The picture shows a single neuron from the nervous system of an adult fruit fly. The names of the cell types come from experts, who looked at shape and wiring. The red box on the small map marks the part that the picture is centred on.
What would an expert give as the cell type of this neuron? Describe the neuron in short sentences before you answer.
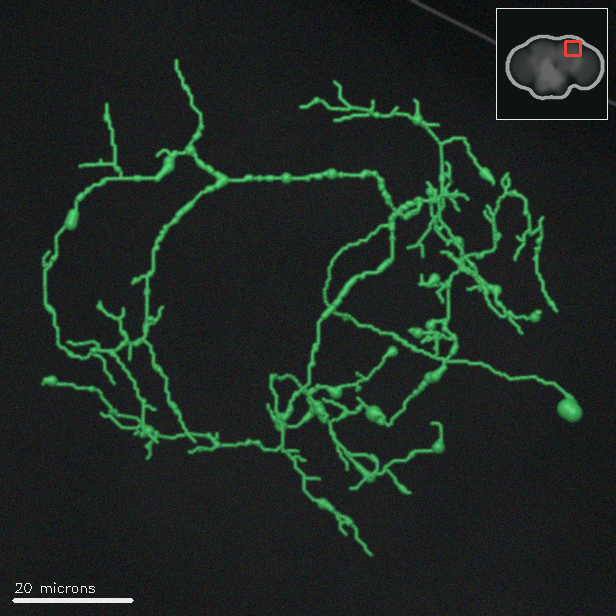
By the scale bar it is about 90 microns wide in this view. The picture shows dozens of branch ends. This is a central-brain intrinsic neuron. Its cell type is CB3049.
